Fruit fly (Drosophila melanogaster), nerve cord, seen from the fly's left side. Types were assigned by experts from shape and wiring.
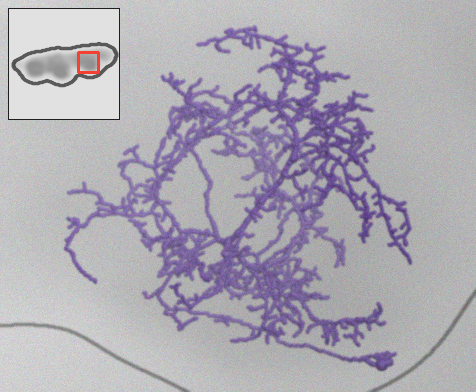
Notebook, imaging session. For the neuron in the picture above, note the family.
hemilineage 16B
